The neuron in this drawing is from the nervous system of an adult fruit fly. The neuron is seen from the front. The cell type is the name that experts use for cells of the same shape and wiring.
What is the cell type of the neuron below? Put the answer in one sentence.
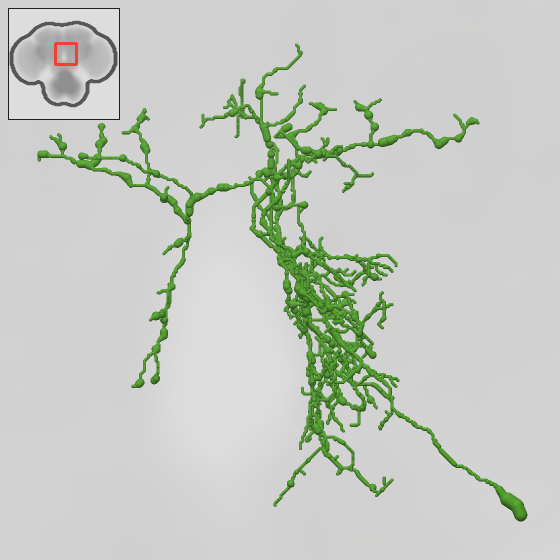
The cell type is VES098.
